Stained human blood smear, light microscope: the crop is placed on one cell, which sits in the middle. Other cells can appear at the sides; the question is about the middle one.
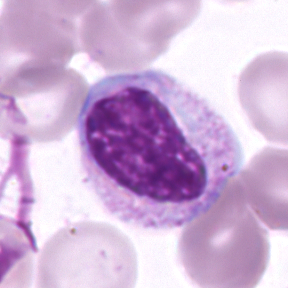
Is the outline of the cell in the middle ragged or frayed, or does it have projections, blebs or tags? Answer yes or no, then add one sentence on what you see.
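No. The cell has a smooth, rounded-oval outline without projections.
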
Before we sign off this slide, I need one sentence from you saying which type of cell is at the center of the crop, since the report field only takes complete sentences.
Classification of the middle cell gives a metamyelocyte.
